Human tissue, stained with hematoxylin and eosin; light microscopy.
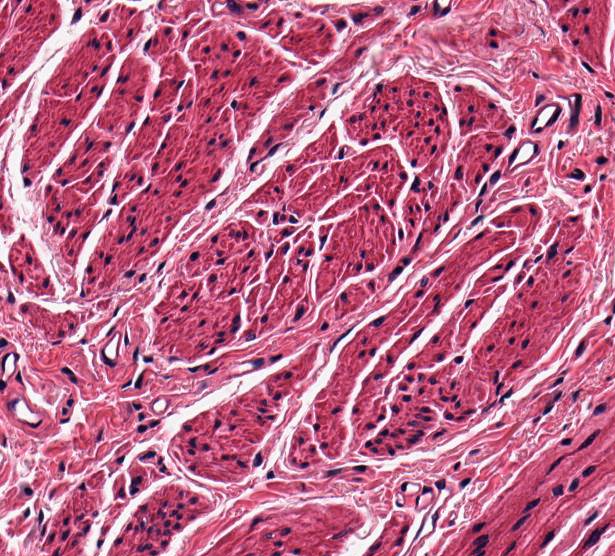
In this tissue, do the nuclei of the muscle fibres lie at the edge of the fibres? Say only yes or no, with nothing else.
No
